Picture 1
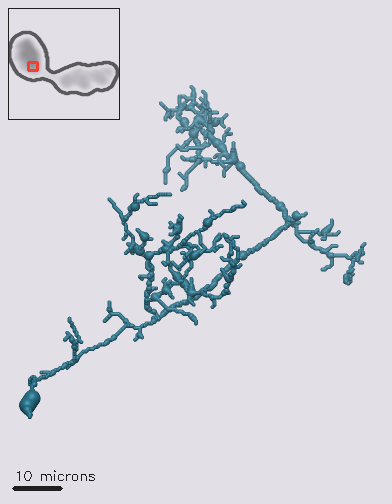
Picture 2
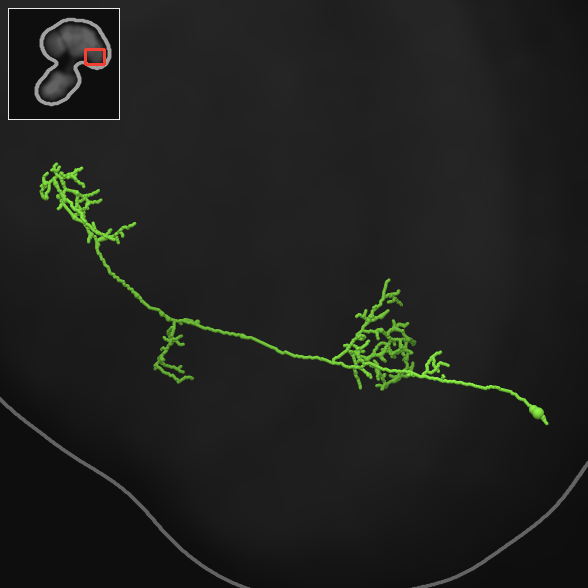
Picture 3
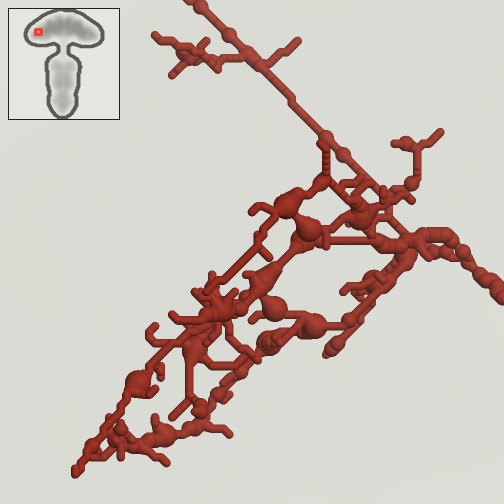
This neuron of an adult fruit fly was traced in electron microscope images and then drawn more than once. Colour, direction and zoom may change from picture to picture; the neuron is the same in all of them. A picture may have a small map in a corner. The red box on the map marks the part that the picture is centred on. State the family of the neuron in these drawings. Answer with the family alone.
TmY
